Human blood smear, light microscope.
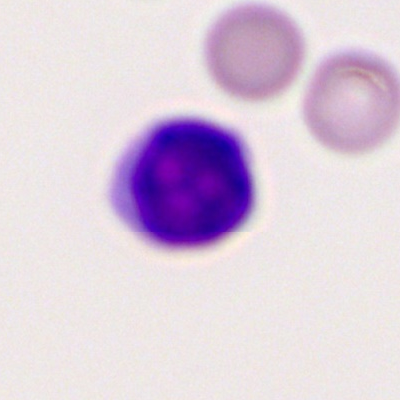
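Lymphocyte, middle of the smear: the nucleus fills most of the cell, has a slightly angular outline and stains a deep, dense purple. You can make out three paler rounded spots inside that nucleus. There's only a scant rim of pale lilac cytoplasm, showing mainly on the left side.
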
